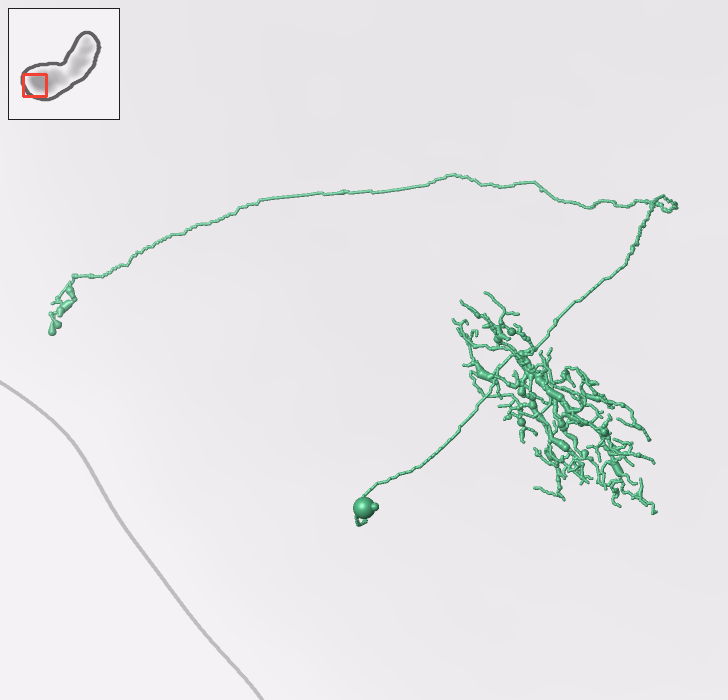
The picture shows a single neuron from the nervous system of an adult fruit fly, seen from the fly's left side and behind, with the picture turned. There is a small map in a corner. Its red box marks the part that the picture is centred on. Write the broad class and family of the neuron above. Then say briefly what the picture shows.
This is a visual projection neuron. The family is MeTu. The cell body can be seen at the bottom of the picture. Dozens of branch ends can be seen.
